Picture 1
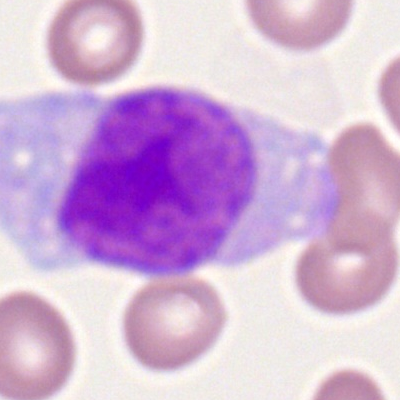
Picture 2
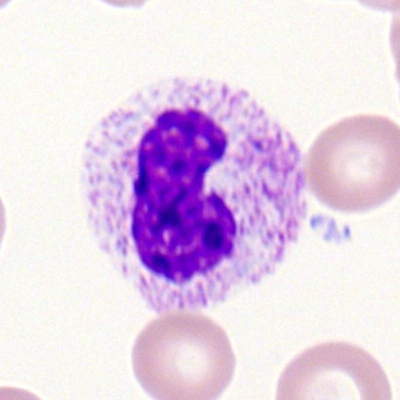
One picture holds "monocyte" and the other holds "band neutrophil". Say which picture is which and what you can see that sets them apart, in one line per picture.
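Picture 1 – monocyte. No granules are visible in the cytoplasm.
Picture 2 – band neutrophil. Fine pink-purple granules fill the cytoplasm throughout.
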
